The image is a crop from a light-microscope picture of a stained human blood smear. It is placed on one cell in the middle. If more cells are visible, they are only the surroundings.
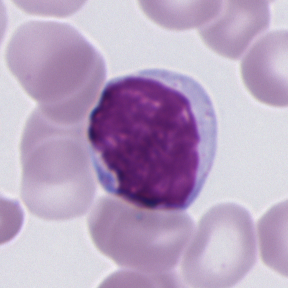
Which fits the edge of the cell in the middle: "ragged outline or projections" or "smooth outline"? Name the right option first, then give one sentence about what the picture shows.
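Smooth outline. The cell outline is smooth and roughly round.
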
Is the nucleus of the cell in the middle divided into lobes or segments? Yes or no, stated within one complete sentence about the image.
No, the nucleus of this cell is one compact round, oval or kidney-shaped mass.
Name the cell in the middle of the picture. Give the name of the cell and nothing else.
large granular lymphocyte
